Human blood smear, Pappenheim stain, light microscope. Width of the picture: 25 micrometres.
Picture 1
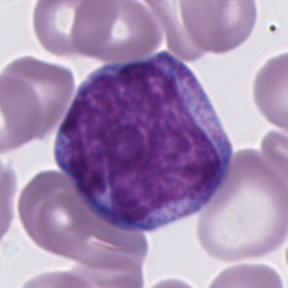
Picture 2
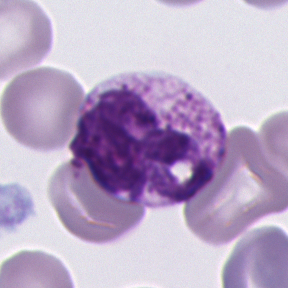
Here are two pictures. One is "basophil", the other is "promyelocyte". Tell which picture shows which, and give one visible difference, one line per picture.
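Picture 1 – promyelocyte. The cytoplasm is blue.
Picture 2 – basophil. The cytoplasm is pale lilac-pink, not blue.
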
